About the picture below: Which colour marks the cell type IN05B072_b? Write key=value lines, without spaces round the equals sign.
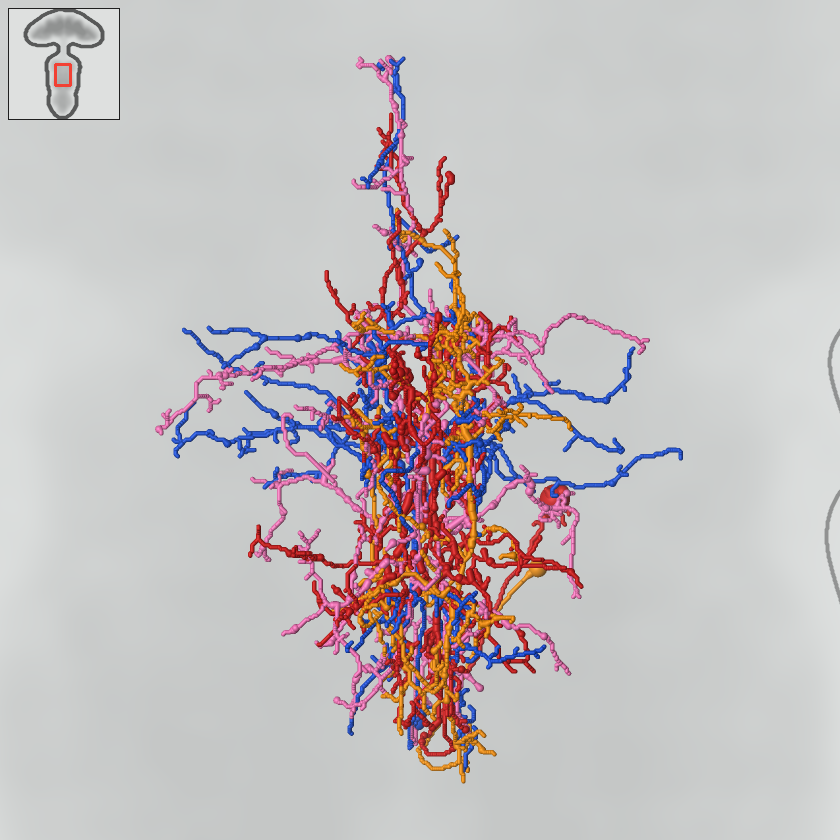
colour=orange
